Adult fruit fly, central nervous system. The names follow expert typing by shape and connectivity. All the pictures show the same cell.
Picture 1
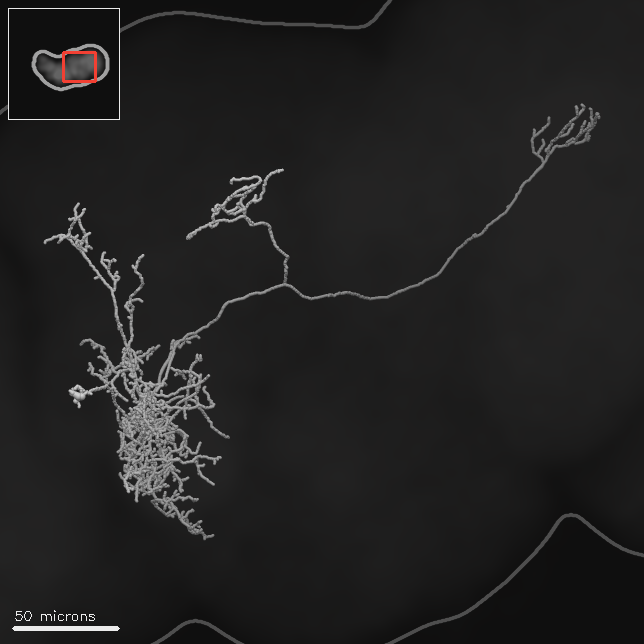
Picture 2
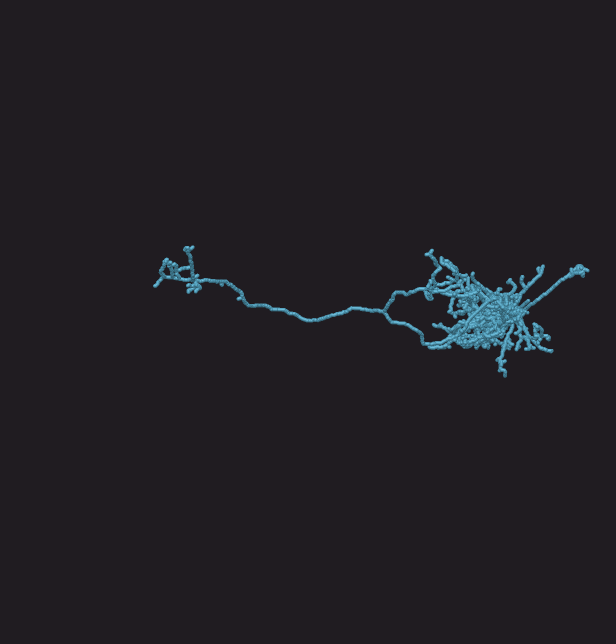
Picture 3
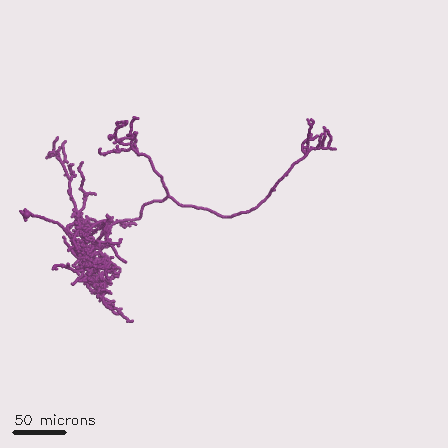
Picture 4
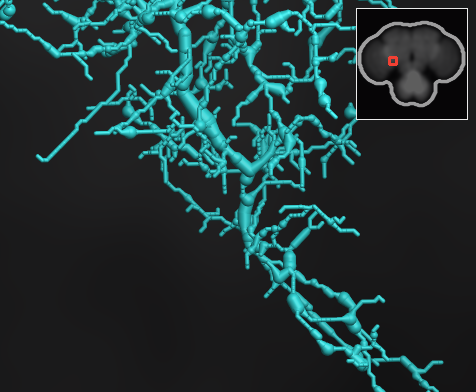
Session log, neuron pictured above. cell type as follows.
AVLP720m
